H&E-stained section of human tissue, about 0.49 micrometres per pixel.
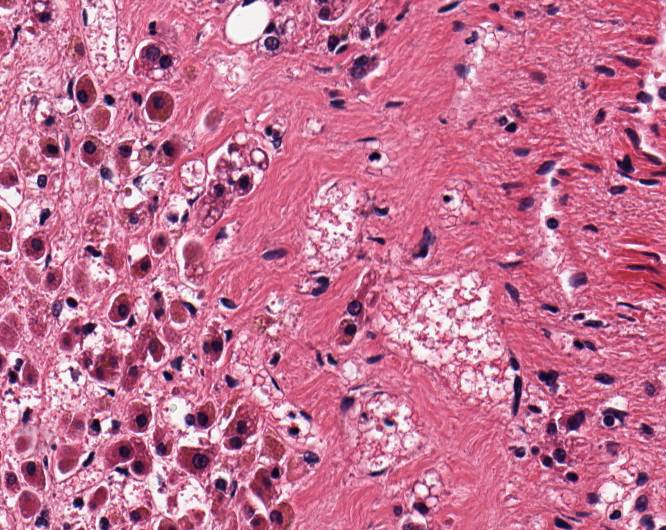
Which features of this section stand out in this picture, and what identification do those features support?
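Left: polygonal cells, abundant eosinophilic cytoplasm, round central nuclei. Centre: clusters of cells with pale, finely vacuolated cytoplasm within fibrous tissue. Fibrous tissue: wavy pink collagen bundles, scattered elongated spindle-shaped nuclei. No glands or epithelium-lined lumens. Adrenal gland.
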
